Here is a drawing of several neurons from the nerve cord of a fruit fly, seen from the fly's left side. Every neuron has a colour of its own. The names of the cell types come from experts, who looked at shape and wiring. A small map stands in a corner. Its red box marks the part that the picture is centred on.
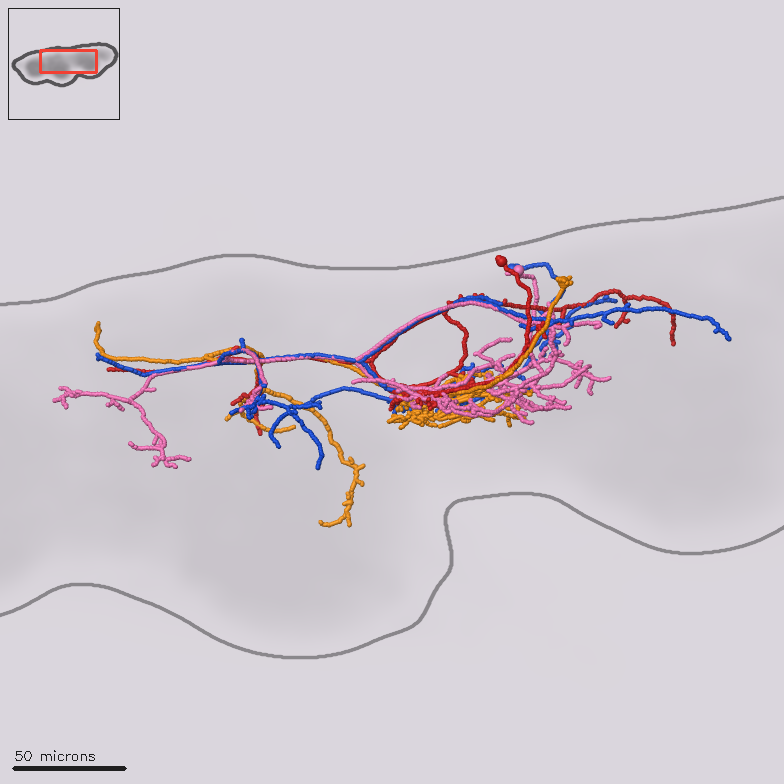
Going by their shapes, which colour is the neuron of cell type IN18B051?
pink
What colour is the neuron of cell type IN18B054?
blue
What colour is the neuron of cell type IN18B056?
red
